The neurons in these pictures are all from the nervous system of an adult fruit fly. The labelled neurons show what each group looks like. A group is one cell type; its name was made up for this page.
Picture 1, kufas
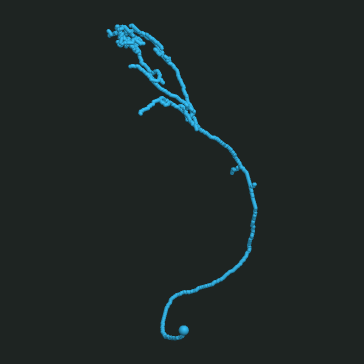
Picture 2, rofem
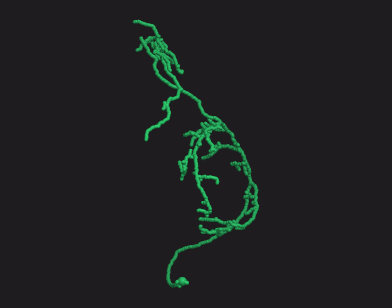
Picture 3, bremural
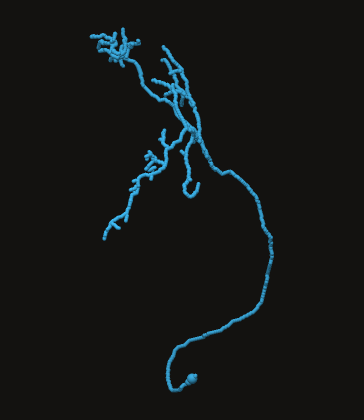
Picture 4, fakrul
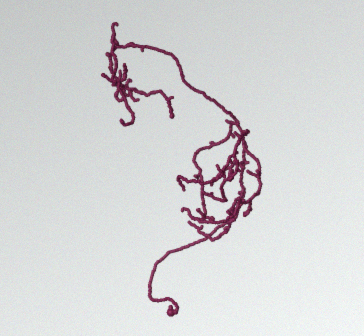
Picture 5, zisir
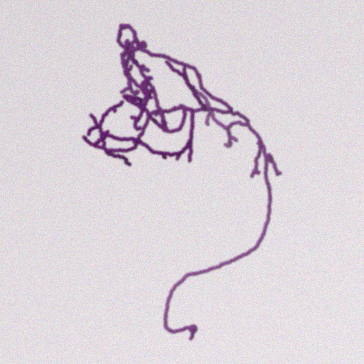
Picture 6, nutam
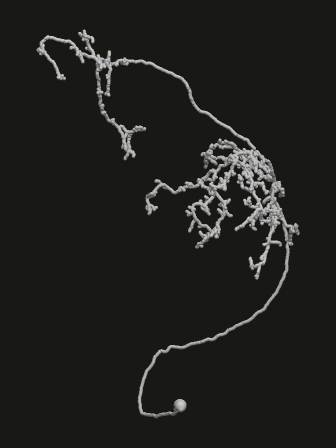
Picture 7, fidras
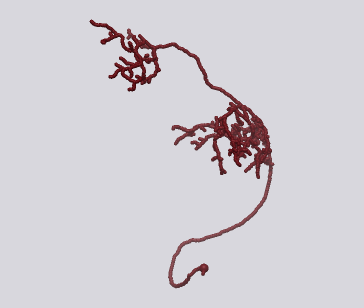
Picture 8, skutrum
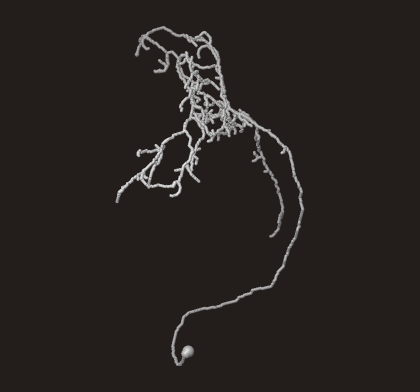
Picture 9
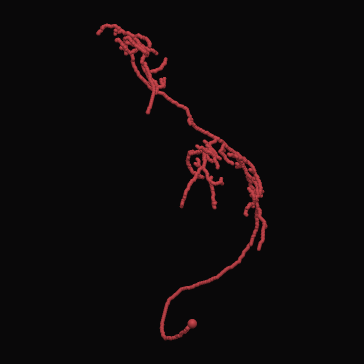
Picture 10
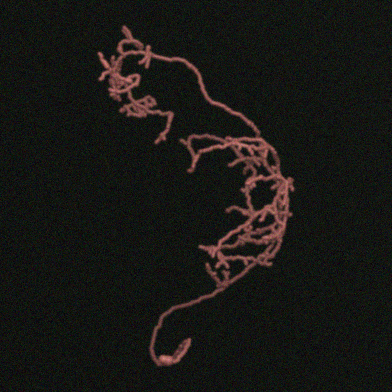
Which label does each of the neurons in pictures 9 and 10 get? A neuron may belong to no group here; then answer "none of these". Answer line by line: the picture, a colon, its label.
9: rofem
10: fakrul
